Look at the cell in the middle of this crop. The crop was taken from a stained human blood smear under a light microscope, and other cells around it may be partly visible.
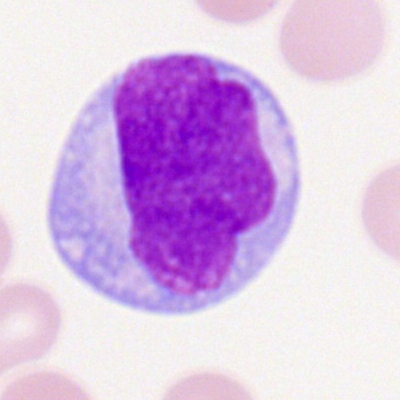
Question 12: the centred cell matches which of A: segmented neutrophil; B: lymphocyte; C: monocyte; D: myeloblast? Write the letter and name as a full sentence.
Option C is correct in naming the middle cell a monocyte.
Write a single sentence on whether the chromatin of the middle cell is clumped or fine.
The chromatin is fine throughout, without coarse clumps.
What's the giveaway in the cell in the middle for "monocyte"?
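First on the list, the nucleus has notches and folds along its right edge, which goes with the name monocyte.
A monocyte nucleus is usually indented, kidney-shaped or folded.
Second, small pale vacuoles are scattered through the cytoplasm, and these fit as well.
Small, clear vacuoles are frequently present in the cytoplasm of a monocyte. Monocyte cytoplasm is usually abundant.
Third, the nucleus sits off-centre towards the right, leaving a wider band of cytoplasm on the left. Last, the cytoplasm itself is pale grey-blue.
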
